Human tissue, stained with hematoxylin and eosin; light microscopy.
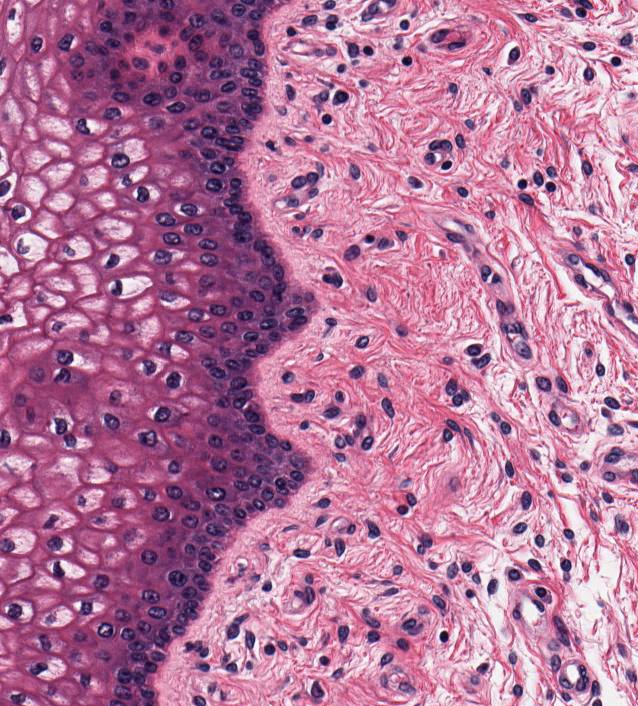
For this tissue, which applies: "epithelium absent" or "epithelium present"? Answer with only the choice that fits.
Epithelium present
